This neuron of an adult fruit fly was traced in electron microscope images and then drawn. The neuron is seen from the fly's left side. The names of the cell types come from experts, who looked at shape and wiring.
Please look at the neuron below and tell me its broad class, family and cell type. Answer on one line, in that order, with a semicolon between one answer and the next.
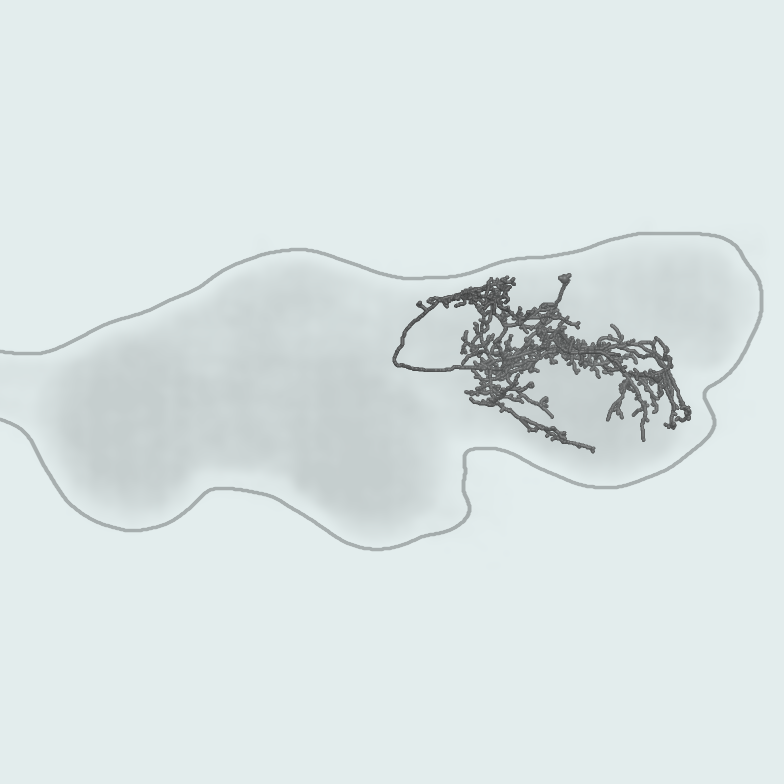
nerve-cord intrinsic neuron; hemilineage 18B; IN18B013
